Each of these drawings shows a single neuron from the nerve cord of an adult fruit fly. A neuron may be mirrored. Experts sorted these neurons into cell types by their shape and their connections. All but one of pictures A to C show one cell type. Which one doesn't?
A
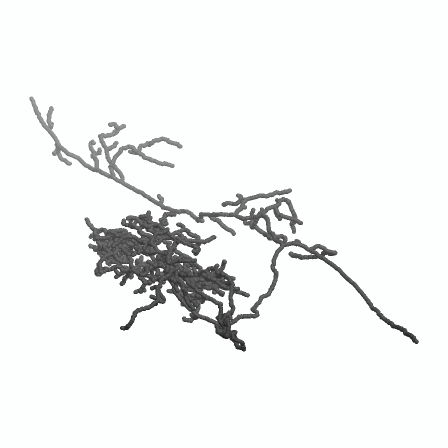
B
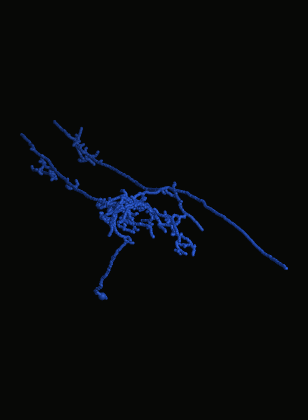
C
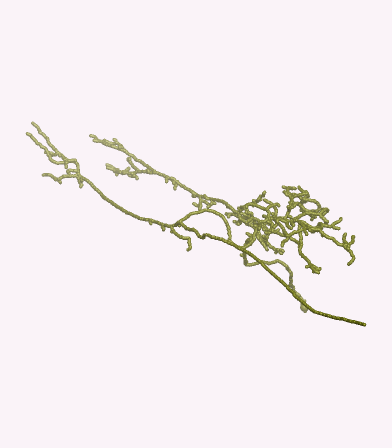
Picture A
